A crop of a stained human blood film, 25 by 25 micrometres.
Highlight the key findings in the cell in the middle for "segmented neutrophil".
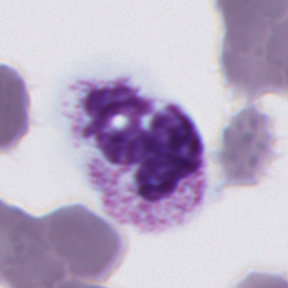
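Segmented neutrophil: chromatin dark purple, dense and clumped.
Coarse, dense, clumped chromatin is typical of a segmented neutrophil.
Cytoplasm carries many fine granules.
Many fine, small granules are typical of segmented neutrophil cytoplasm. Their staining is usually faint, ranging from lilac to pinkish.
Granule shade here: pinkish-magenta. Also present: widest cytoplasm band below the nucleus, pale background between the granules; two small clear spots in the upper left of the nuclear mass.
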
